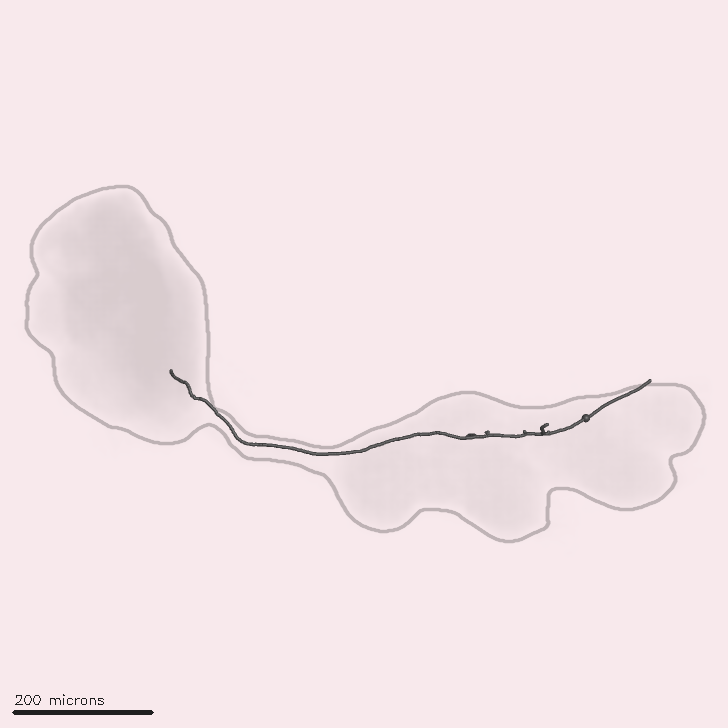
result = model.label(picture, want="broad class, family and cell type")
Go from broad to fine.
sensory neuron ascending to the brain; class mechanosensory proprioceptive; SApp08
